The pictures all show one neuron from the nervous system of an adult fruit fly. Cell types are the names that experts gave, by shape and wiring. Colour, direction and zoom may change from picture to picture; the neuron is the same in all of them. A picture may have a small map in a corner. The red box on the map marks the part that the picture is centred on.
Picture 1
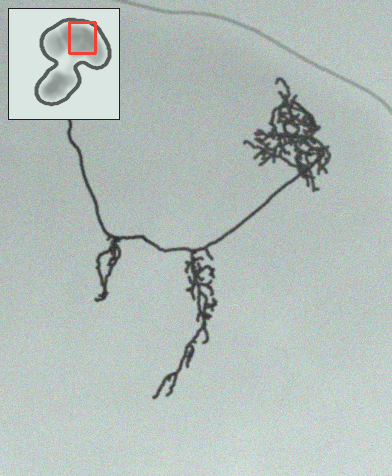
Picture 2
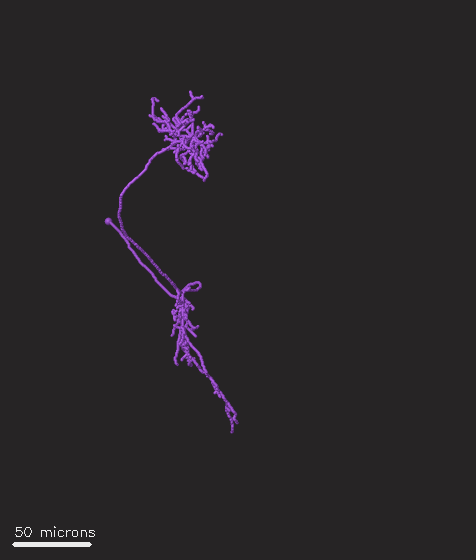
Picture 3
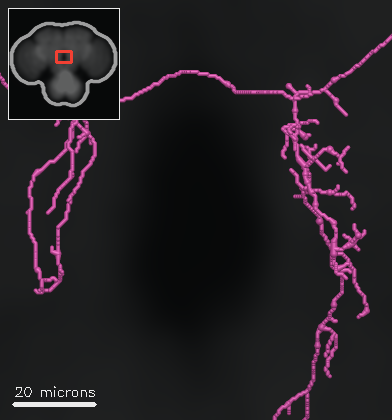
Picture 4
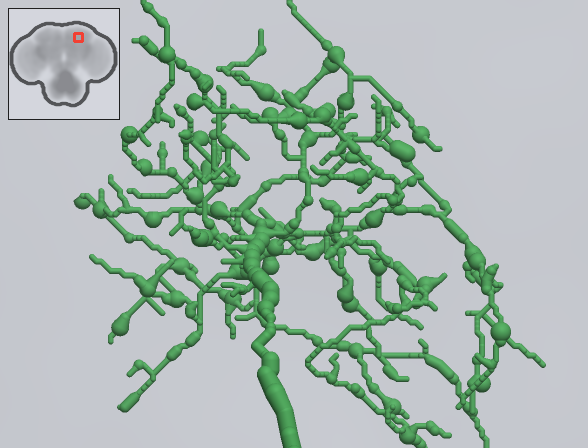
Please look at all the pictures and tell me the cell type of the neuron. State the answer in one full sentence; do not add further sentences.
It is to cell type mAL_m3c that the neuron belongs.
